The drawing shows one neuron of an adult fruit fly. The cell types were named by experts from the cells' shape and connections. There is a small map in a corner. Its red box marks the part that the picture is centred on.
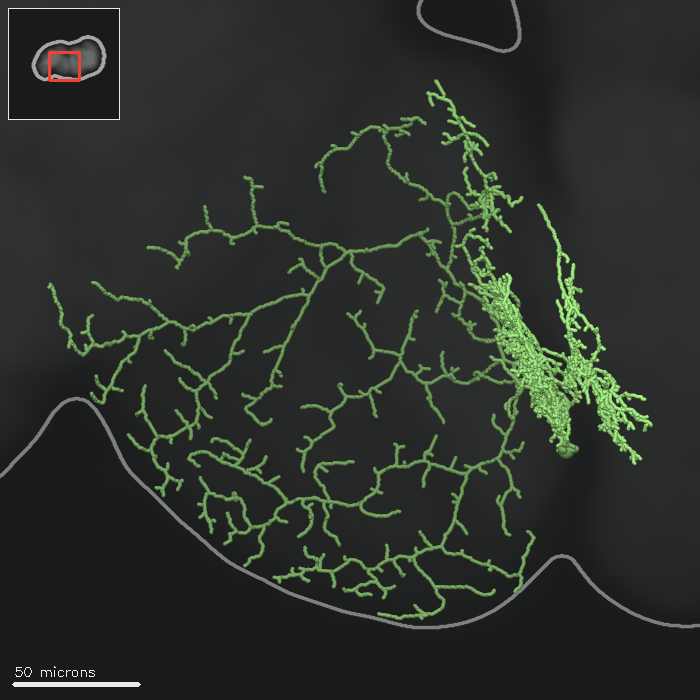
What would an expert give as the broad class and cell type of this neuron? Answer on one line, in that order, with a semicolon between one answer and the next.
visual centrifugal neuron; aMe30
